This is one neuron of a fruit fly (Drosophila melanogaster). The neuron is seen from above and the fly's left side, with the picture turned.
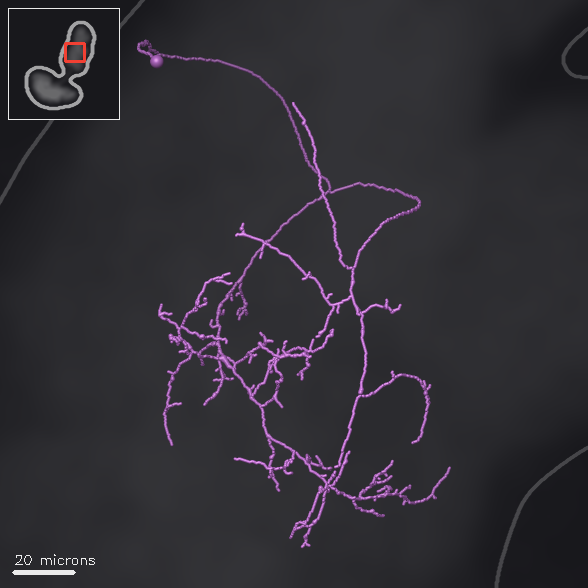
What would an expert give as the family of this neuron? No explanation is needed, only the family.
hemilineage 19B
